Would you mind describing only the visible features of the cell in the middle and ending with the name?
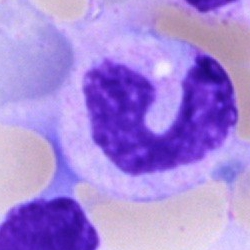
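Start with the nucleus: it is a curved, horseshoe-shaped band, and its opening faces upward. Follow it along and you will see it is one continuous band, not divided into separate lobes. At the top of the notch in the nucleus sits a small clear white spot. Fine pinkish granules are scattered through the cytoplasm. This is a band neutrophil.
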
